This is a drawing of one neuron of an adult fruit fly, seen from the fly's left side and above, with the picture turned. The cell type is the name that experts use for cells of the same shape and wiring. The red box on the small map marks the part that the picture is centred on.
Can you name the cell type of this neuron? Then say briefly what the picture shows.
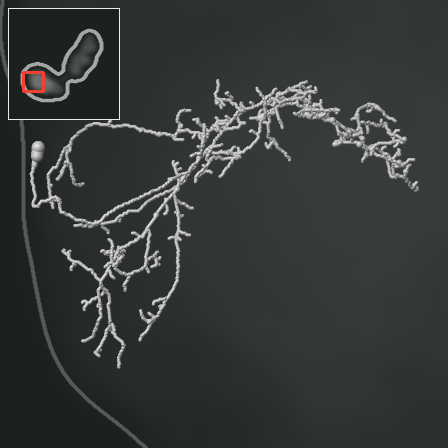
The cell type is SMP068. This is a central-brain intrinsic neuron. Dozens of branch ends can be seen. As drawn here it is wider than it is tall.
